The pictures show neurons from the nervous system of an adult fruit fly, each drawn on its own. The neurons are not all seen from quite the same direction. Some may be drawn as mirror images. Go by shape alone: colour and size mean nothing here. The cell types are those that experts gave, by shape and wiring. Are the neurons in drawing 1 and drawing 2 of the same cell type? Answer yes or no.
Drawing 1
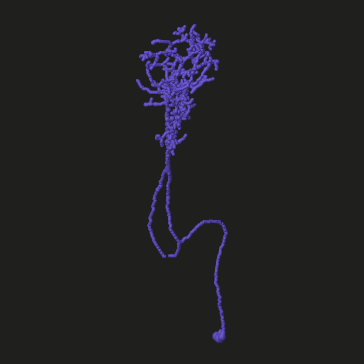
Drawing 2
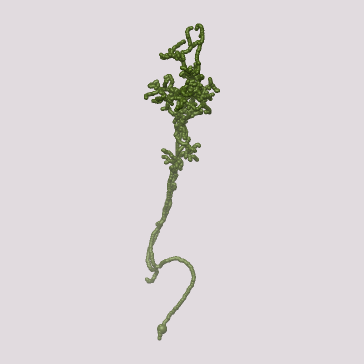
no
